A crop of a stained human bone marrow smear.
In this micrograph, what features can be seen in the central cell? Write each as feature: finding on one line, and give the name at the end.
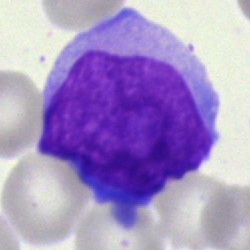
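Outline: irregular and somewhat angular, not smoothly round
Nucleus: large, irregular in shape, filling most of the cell
Chromatin: deep purple, fine, slightly mottled texture
Cytoplasm: one blunt blue bleb projecting from the bottom of the cell
Name: blast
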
